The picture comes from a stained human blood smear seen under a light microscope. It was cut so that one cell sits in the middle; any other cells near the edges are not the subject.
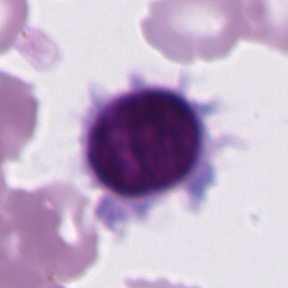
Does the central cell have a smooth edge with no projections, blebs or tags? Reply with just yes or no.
No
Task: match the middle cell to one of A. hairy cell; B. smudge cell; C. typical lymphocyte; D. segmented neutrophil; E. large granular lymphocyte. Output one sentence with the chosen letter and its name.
The correct response is option A, naming the cell in the middle as a hairy cell.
